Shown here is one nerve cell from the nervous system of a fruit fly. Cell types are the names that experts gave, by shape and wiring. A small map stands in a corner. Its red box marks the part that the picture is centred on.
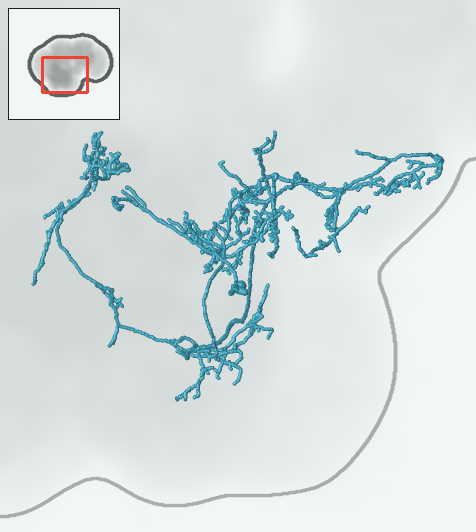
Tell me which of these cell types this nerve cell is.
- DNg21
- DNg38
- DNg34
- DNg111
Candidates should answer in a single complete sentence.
The cell type of this nerve cell is DNg21.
